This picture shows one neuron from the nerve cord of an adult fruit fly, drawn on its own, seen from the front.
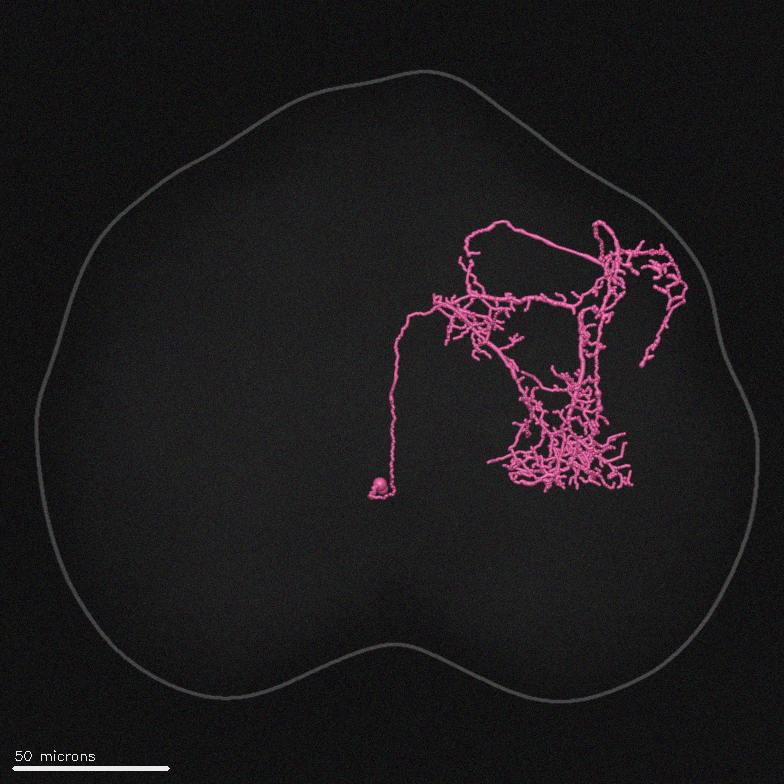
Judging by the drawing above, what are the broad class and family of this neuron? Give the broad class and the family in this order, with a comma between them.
nerve-cord intrinsic neuron, hemilineage 26X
